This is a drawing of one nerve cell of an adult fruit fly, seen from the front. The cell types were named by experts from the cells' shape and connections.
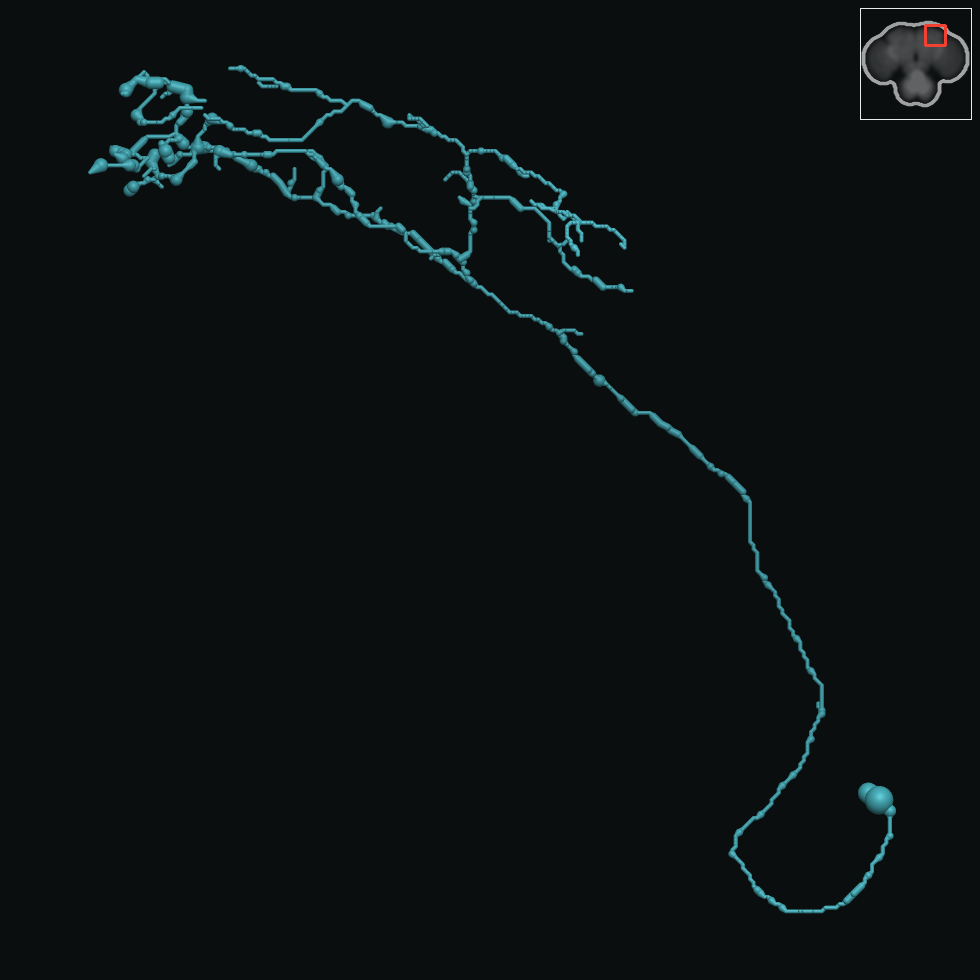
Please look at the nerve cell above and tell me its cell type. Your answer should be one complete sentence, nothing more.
The nerve cell is typed under the name CB1595.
